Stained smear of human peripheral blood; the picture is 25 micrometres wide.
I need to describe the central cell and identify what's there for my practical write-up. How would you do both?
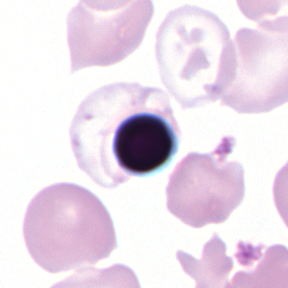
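Chromatin uniformly dark, no visible pattern; no nucleoli seen. Nucleus at the right edge of a pale body extending leftward. No granules in pale body or rim. Normoblast.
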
